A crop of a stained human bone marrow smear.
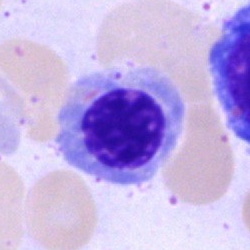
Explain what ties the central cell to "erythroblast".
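This is an erythroblast.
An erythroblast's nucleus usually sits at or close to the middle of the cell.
That fits the moderate rim of cytoplasm surrounding the nucleus on all sides. The chromatin is dark purple and clumped, with small paler patches between the clumps, and no distinct nucleolus is visible. The outline is somewhat irregular, with small bulges along its margin.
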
